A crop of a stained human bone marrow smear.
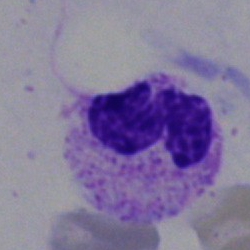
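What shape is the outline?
Roughly round.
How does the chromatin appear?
Dark purple and coarsely clumped.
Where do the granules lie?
Beside the nucleus, leaving its outline unobscured.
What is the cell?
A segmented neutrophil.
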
